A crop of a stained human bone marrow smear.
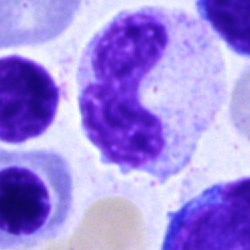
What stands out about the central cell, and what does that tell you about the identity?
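First, the nucleus is deeply indented on its right side, facing the bulk of the cytoplasm. Second, its chromatin is dark purple and coarse, with mottled clumps. Third, no nucleoli can be seen. Fourth, the cytoplasm is plentiful and pale greyish-lilac. The cell is a band neutrophil.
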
